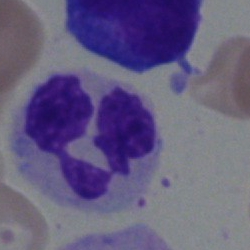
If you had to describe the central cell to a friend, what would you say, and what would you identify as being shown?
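First, the outline: round and smooth. Second, the nucleus: divided into three separate lobes. Third, the chromatin: dark purple and coarsely clumped, with no nucleoli visible in the lobes. This is a segmented neutrophil.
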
